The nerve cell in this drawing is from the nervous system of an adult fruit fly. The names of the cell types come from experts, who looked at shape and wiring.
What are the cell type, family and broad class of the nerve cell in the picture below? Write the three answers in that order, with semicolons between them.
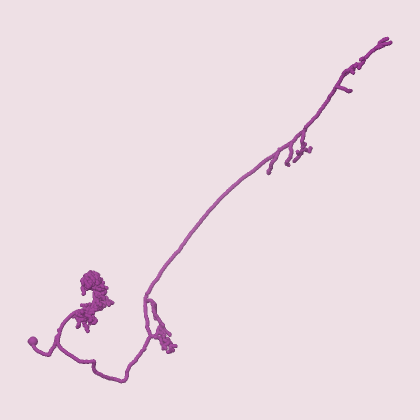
DNb02; DNb; descending neuron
